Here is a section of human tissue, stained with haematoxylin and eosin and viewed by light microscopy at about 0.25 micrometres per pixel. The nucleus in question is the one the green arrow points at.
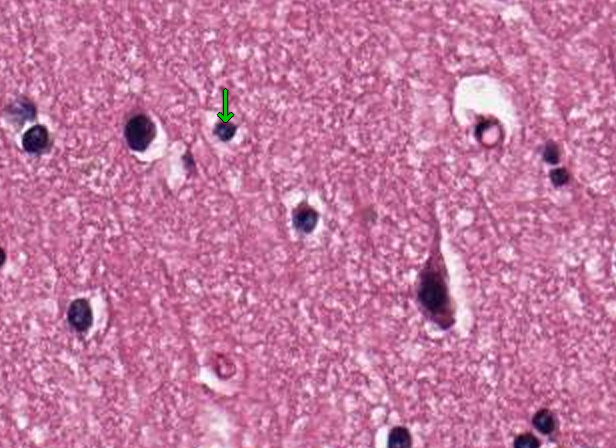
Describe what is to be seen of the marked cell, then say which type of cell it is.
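The nucleus is small, round to slightly oval, and stained dark and fairly evenly, with a sharp edge. A clear, unstained space forms a halo around the nucleus. No pink-staining cytoplasm can be made out around the nucleus; the nucleus sits directly within the clear halo. The cell lies on its own in the fine, granular pink background, not touching any neighbouring cell. Type of cell: oligodendrocyte.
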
